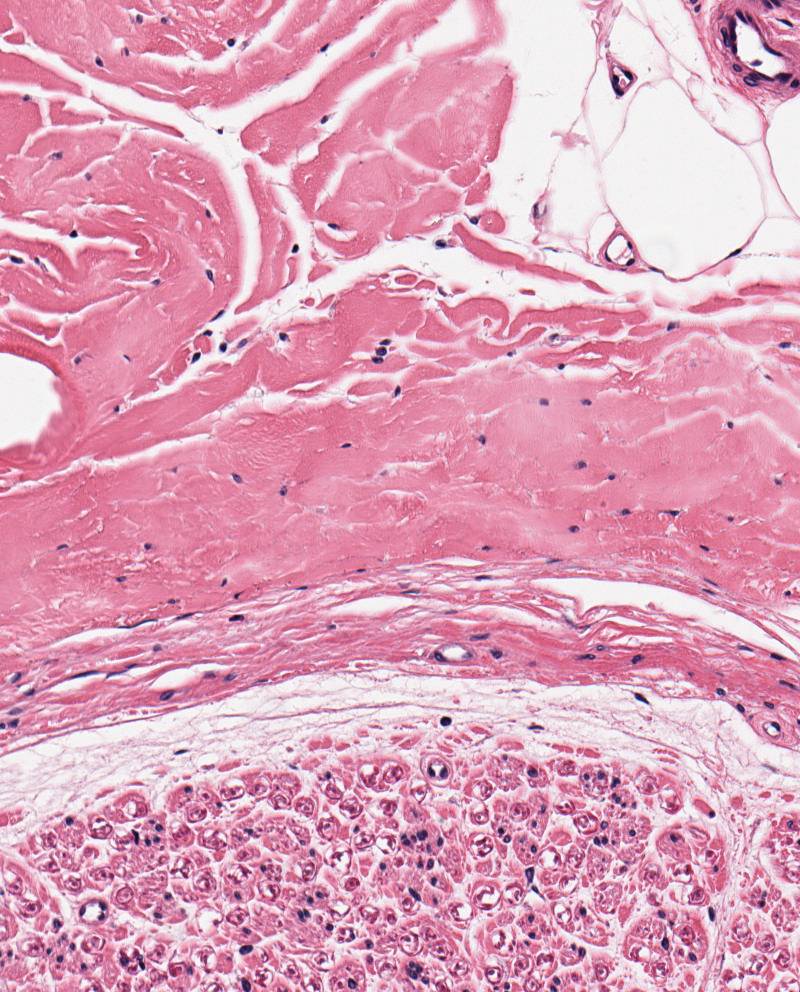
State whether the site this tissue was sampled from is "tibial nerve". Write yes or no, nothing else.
yes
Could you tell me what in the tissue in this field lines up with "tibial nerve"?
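This is tibial nerve, and what goes with it most clearly is the lower third: a fascicle of small units cut in cross-section.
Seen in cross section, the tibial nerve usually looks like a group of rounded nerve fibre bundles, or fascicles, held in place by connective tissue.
The broad pink fibrous bundles filling the upper two-thirds fit that connective tissue, holding only sparse, small, elongated dark nuclei. Right at the top right edge there's a small vessel with a thick wall and a narrow lumen.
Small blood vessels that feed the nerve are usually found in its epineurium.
A small group of empty-looking fat cells also sits in the upper right corner.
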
